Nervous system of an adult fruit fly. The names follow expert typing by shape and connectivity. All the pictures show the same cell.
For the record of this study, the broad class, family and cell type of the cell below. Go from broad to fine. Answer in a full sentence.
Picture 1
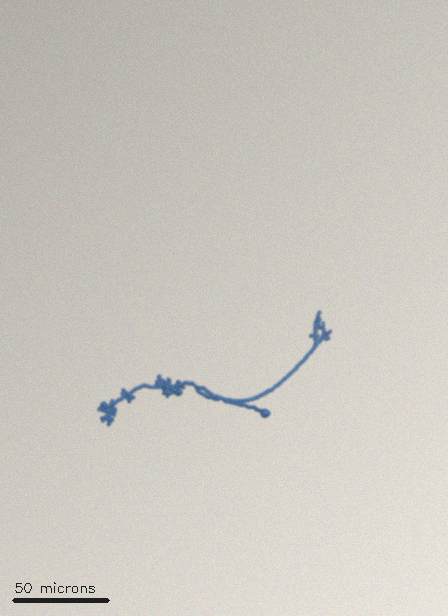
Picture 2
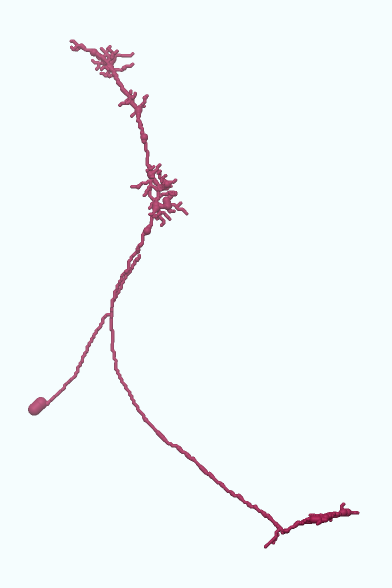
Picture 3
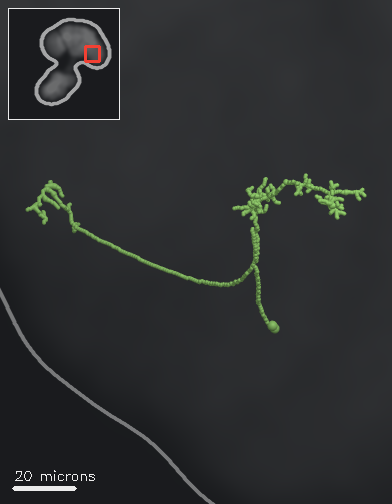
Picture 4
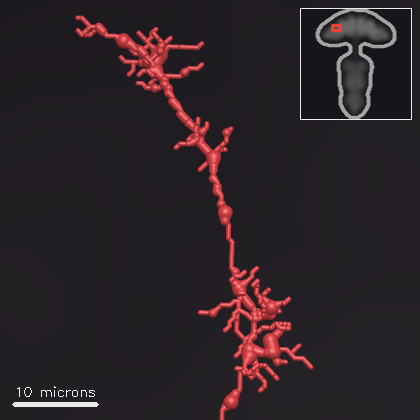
An optic-lobe intrinsic neuron of the T family, type T2.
